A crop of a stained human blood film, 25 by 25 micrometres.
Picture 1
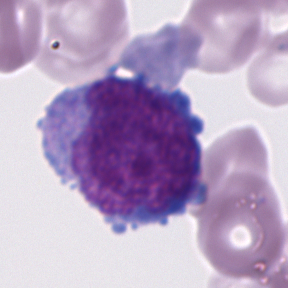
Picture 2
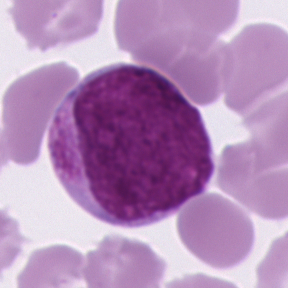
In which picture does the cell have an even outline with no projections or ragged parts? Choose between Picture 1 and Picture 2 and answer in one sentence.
There is a cell with a smooth edge, free of projections, in Picture 2.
